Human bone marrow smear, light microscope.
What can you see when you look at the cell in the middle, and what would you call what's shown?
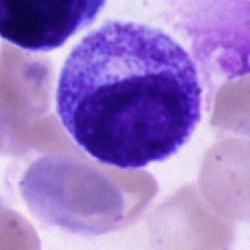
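Nearly round outline. Single unlobed nuclear mass in the lower half of the cell. Paler cytoplasmic zone just above the nucleus. Myelocyte.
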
